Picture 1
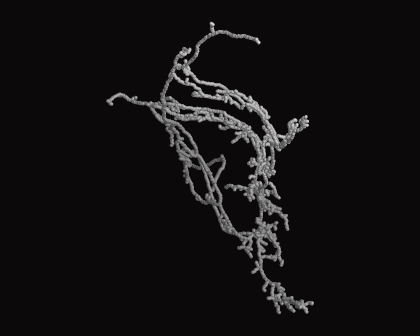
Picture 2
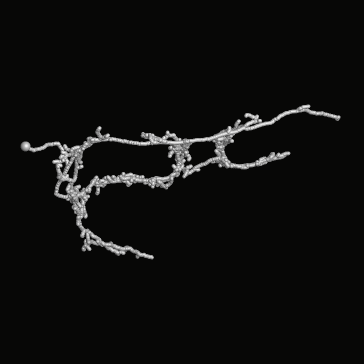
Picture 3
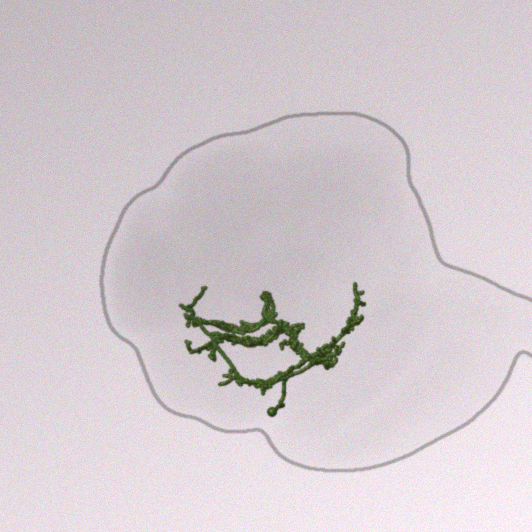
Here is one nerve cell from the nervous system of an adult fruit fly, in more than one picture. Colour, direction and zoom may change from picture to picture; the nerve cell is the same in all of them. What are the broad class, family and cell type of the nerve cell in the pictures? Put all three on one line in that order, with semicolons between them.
central-brain intrinsic neuron; hemilineage SLPp&v1_ventral; ATL021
